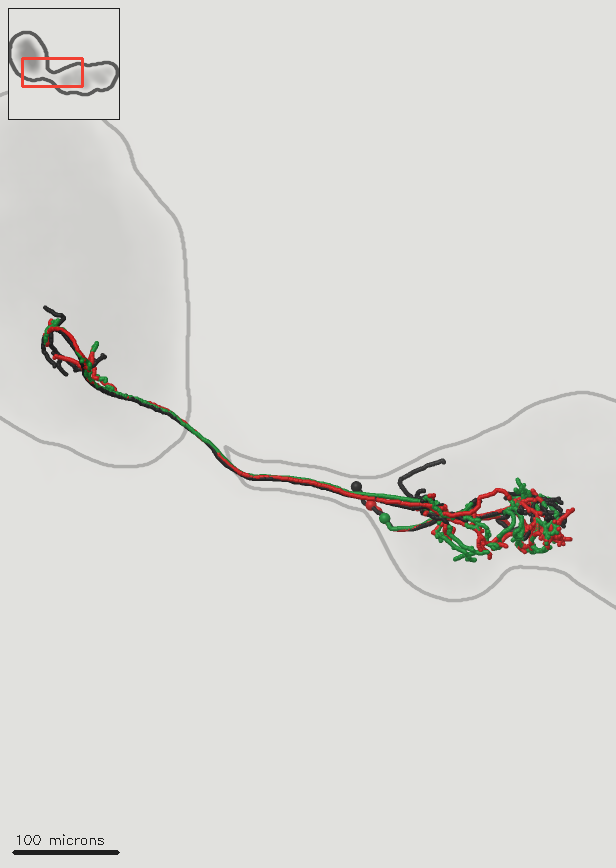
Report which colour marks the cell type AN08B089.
green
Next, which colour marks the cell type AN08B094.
red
